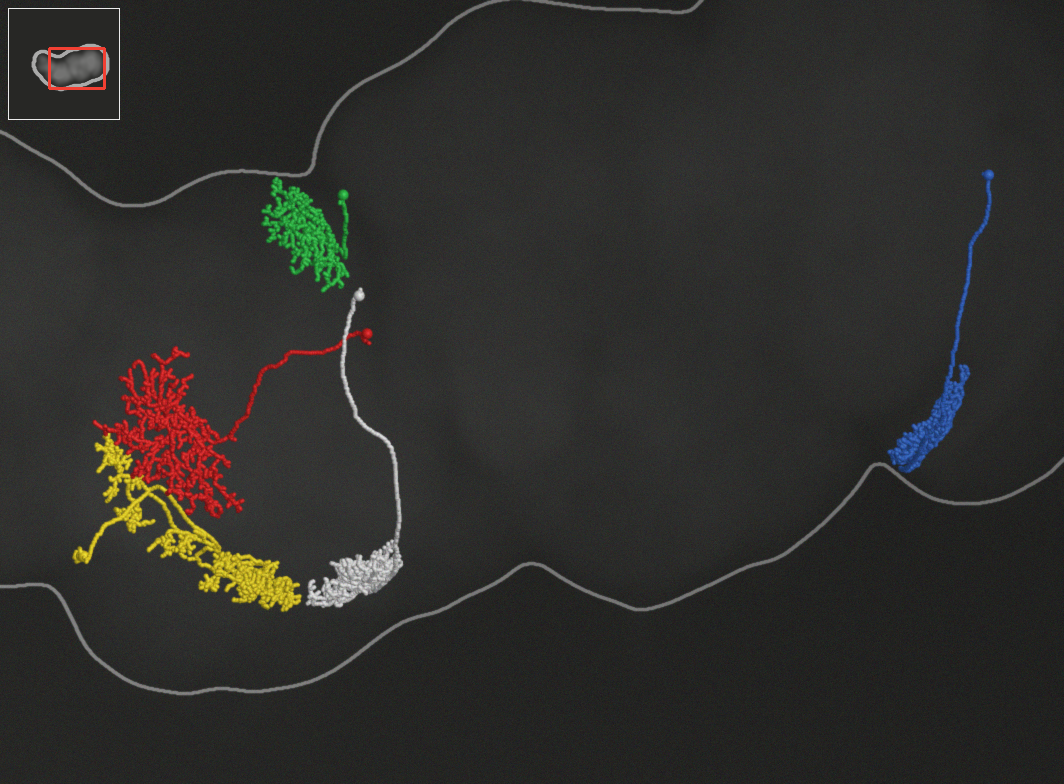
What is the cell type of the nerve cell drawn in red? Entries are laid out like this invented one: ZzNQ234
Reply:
Pm6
